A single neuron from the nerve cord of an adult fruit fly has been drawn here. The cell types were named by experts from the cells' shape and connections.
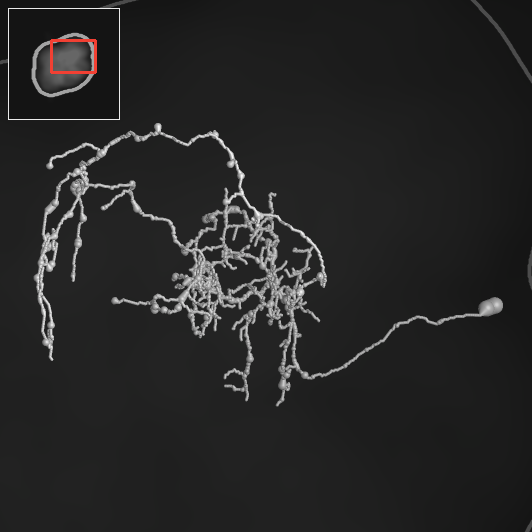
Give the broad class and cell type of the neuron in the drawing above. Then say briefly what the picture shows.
Its broad class is nerve-cord intrinsic neuron. Its cell type is INXXX339. Dozens of branch ends can be seen. In this view it is wider than it is tall.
